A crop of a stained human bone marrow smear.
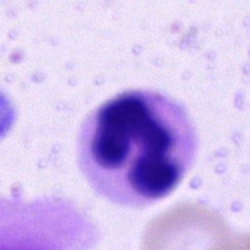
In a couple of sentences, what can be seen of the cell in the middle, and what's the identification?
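Checking the outline, it is round and smooth. Next, the chromatin is dense and stains dark purple. Around the nucleus runs a moderate rim of pale pink-lilac cytoplasm, and it shows no coarse dark granules. Last item on the list, the name: segmented neutrophil.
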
